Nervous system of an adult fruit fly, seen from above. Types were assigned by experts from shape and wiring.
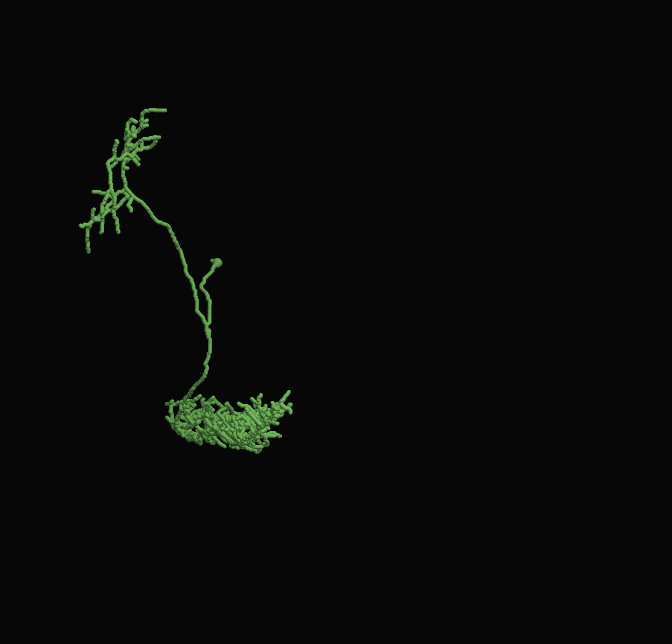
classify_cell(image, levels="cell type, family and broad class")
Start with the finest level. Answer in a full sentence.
Type LC31b of the LC family, a visual projection neuron.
